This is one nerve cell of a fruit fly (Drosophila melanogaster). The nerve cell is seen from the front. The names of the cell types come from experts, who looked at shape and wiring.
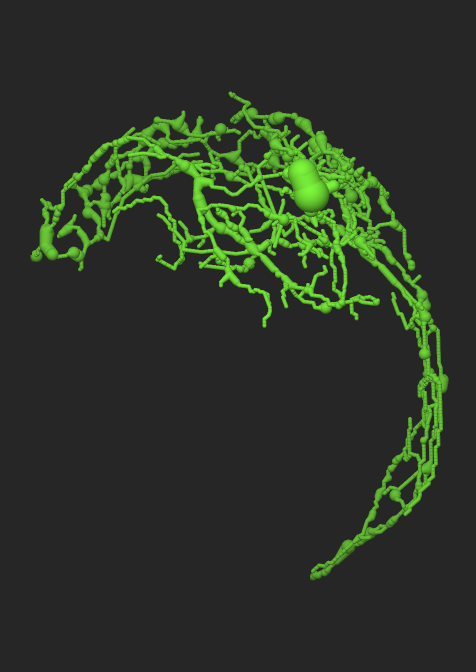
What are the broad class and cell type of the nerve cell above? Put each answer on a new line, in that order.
nerve-cord intrinsic neuron
INXXX378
